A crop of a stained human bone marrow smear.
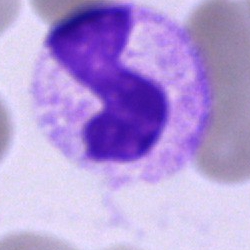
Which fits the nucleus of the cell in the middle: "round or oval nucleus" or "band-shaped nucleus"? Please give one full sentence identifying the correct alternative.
The nucleus of the cell is curved into a band that has no separate lobes.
